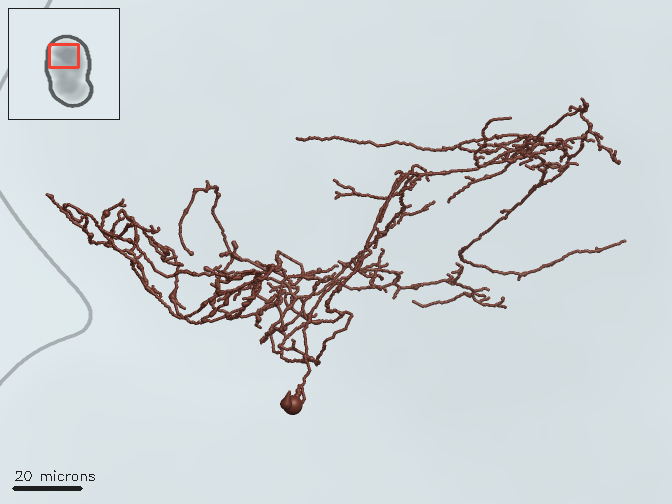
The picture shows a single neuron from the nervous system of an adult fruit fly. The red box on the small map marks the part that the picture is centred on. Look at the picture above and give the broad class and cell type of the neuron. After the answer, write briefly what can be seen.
It is a nerve-cord intrinsic neuron. It is of cell type INXXX245. The cell body can be seen at the bottom of the picture. By the scale bar it is about 180 microns wide in this view. The picture shows dozens of branch ends.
